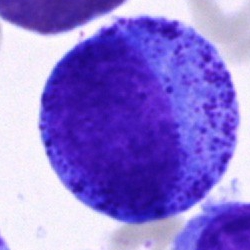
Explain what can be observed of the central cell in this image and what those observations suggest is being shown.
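The nucleus stains a deep purple. Pale blue cytoplasm forms a crescent on the right side. Dark purple granules are scattered through this cytoplasm, and some also lie over the edge of the nucleus. The cell is a promyelocyte.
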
